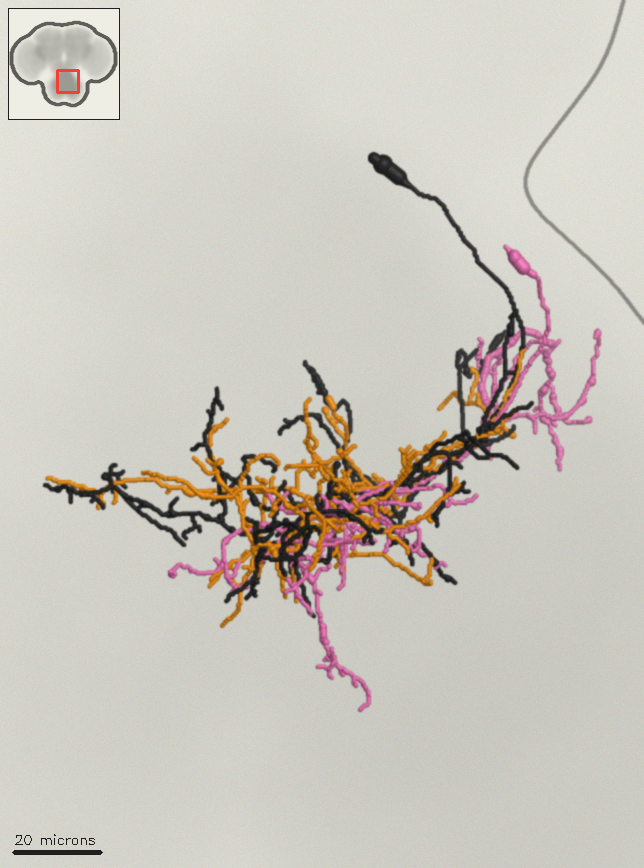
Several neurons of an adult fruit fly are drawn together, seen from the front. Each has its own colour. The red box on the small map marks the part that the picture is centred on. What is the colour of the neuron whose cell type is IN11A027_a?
black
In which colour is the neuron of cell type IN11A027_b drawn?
orange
